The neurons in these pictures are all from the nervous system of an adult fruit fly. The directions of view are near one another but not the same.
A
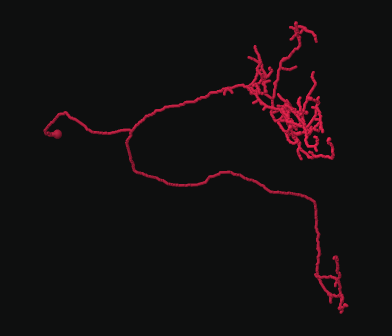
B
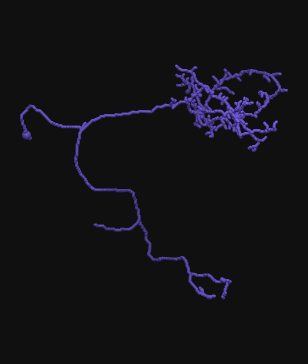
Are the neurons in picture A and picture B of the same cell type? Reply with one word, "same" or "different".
same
